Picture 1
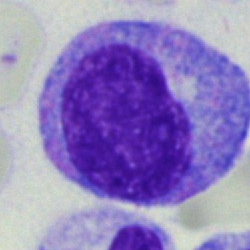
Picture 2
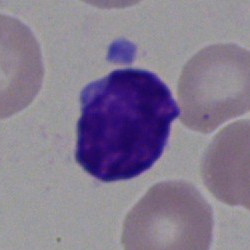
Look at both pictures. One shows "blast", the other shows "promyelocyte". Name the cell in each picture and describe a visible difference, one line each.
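Picture 1: promyelocyte. The cytoplasm contains fine pinkish-purple granules.
Picture 2: blast. No granules are visible in the cytoplasm.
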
